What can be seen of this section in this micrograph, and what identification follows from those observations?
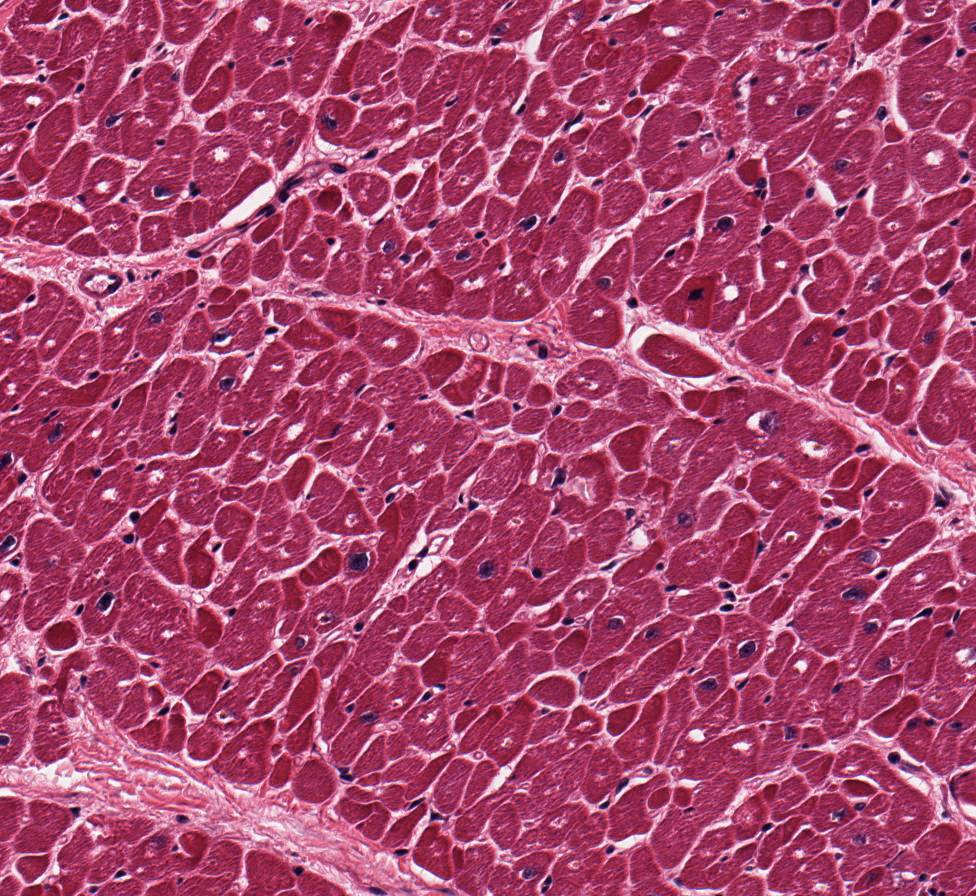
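Look across the field and you'll find muscle fibres filling all of it, cut mostly in cross section as closely packed, rounded to polygonal profiles. Where a fibre shows its nucleus, that nucleus sits in the centre. Many profiles carry a small pale clear spot at the centre. In the narrow spaces between fibres lie small, dark, elongated nuclei. This is the left ventricle of the heart.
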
